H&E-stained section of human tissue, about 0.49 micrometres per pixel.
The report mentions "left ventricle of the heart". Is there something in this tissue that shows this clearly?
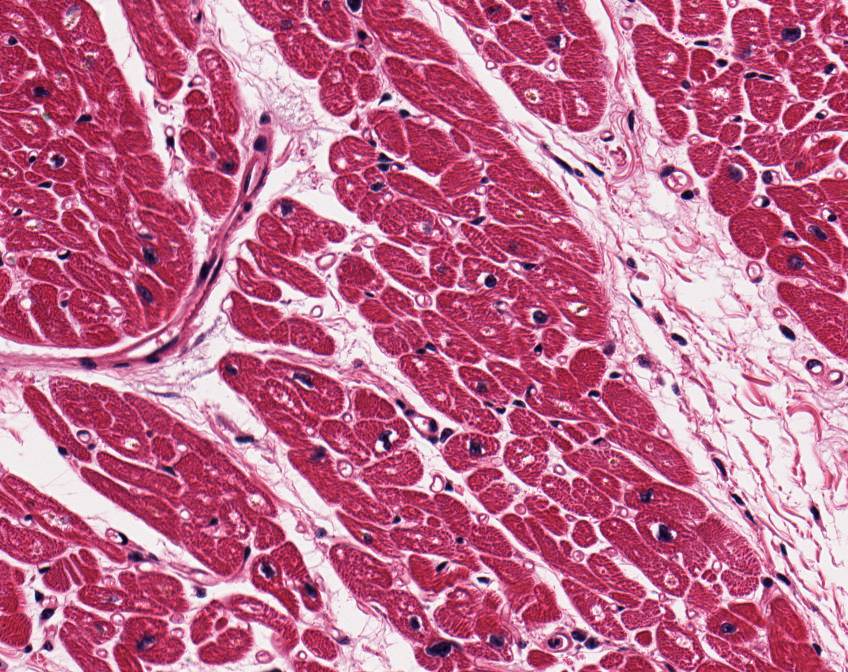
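This tissue is the left ventricle of the heart. See how its muscle fibres are gathered into bundles, with pale strands of loose connective tissue between them. Each fibre's nucleus sits centrally within the fibre profile, and in several fibres a pale clear zone surrounds that nucleus. The cytoplasm stains deep red-pink.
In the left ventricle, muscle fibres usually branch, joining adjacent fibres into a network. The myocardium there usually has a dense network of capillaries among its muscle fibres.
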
